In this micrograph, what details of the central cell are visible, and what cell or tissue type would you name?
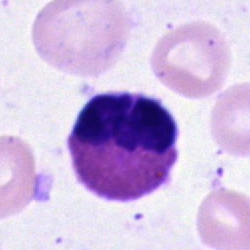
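Look at the nucleus: it takes up the upper half of the cell, with a nearly straight lower border against the cytoplasm. A thin cleft runs down into it from the middle of its top edge. The chromatin is dense and stains a very dark purple. Below, the cytoplasm fills the lower half and is purplish-pink. That's an eosinophil.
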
